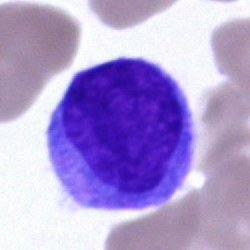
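Blast, the central cell in a stained human bone marrow smear. The nucleus is off-centre toward the upper side. Its cytoplasm is a lighter blue than the nucleus and shows neither distinct granules nor vacuoles.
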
